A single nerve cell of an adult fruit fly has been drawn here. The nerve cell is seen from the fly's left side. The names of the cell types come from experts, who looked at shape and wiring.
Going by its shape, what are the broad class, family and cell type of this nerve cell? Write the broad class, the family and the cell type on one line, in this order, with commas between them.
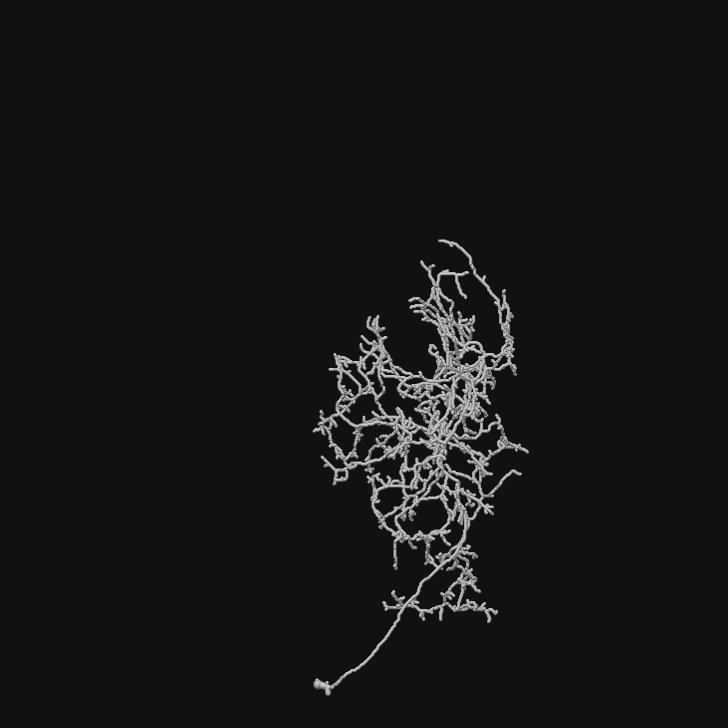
central-brain intrinsic neuron, hemilineage MX3, CB0609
